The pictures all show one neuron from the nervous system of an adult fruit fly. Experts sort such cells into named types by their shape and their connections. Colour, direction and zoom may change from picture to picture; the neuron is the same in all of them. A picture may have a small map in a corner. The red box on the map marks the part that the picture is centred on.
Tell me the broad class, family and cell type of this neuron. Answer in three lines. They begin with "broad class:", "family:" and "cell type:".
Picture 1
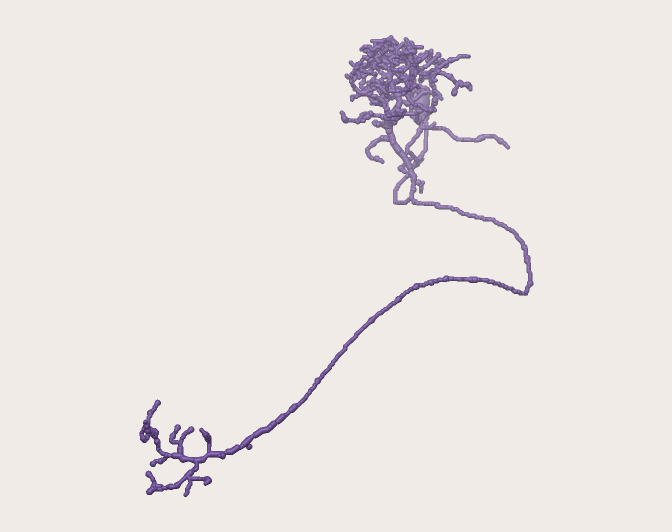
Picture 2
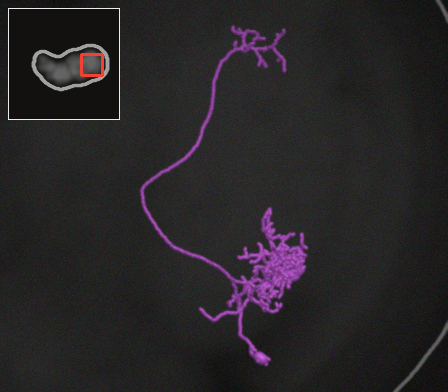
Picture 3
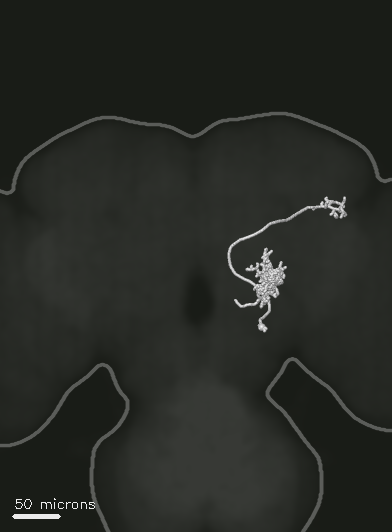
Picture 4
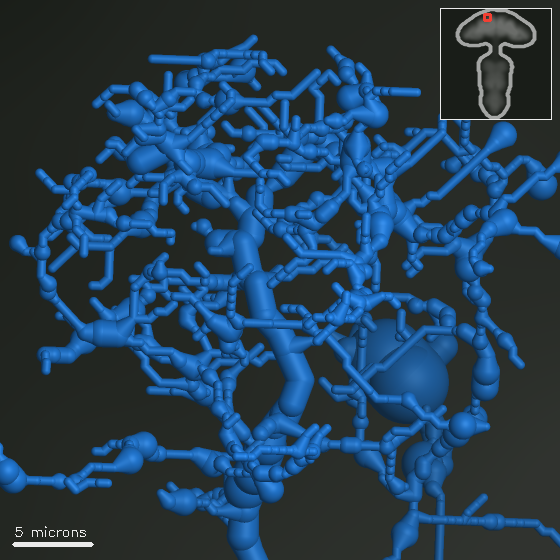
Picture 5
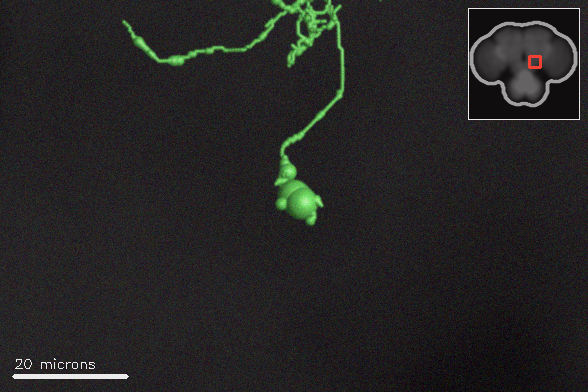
broad class: central-brain intrinsic neuron
family: hemilineage ALv1
cell type: M_vPNml63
